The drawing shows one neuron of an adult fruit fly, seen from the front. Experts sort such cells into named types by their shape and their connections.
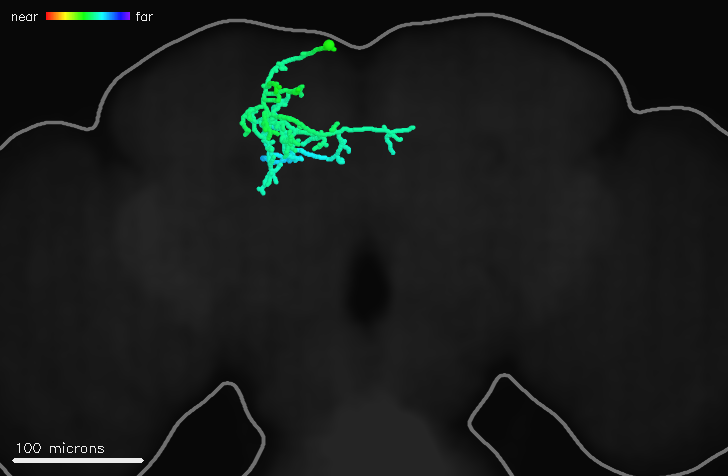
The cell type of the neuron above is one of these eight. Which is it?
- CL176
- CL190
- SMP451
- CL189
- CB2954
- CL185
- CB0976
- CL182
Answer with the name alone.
CL182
